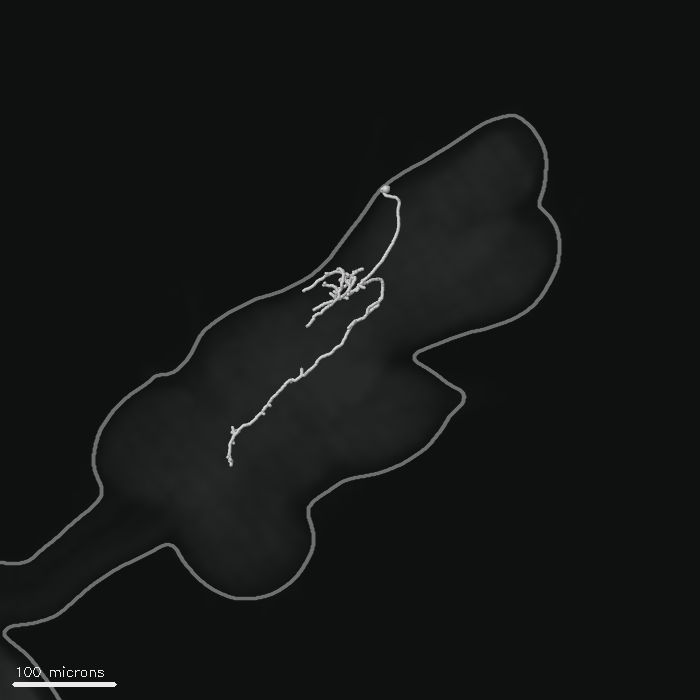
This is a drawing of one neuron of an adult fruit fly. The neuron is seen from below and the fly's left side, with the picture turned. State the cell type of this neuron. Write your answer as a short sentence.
The cell type is IN07B100.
